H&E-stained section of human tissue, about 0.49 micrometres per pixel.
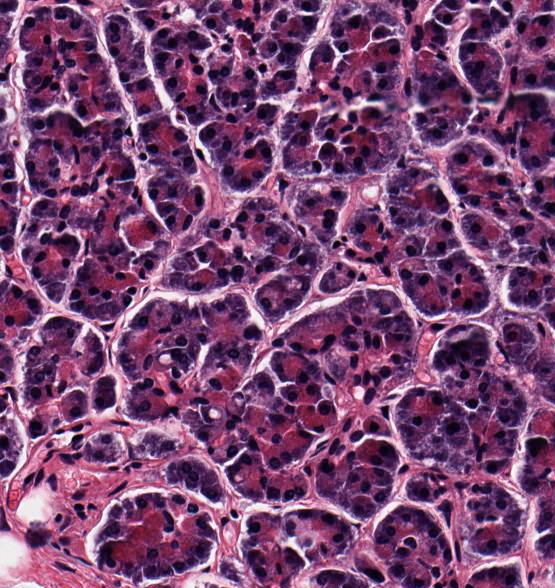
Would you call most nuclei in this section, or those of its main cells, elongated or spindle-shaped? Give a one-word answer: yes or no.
No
